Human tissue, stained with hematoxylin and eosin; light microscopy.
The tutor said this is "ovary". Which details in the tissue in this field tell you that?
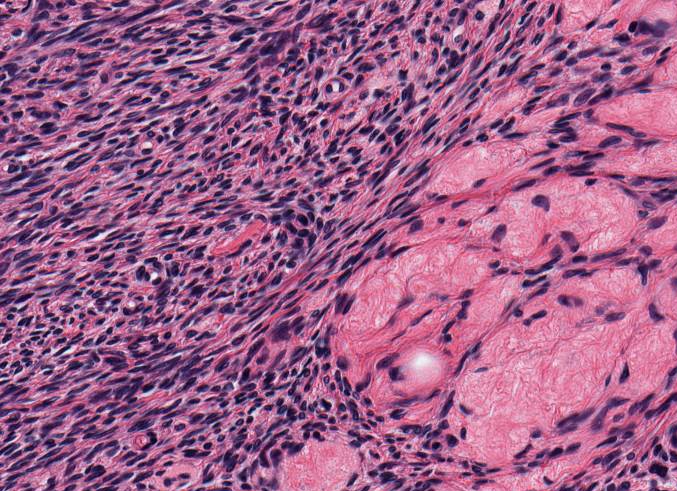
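Given as ovary. Field: a densely cellular spindle-cell area at left and centre, a paucicellular pink collagenous area at right. The spindle cells have elongated, darkly staining nuclei and scant cytoplasm, and lie in interlacing fascicles. At the border, spindle cells stream along the edges of the collagen lobules.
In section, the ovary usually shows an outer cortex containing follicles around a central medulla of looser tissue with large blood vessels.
Against the usual pattern: what is seen is spindle cells and collagen, not follicles or a cortex and medulla.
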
